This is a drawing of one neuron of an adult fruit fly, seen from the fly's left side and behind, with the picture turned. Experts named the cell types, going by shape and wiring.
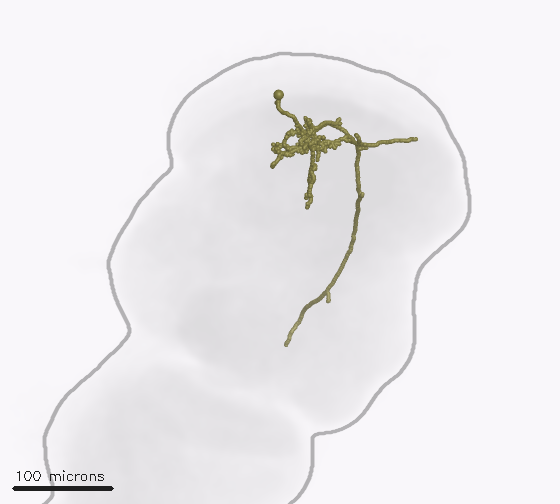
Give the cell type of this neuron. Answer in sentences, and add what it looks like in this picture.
Its cell type is CB4116. Its broad class is central-brain intrinsic neuron. Its cell body lies at the top of the picture. By the scale bar it is about 250 microns tall in this view.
